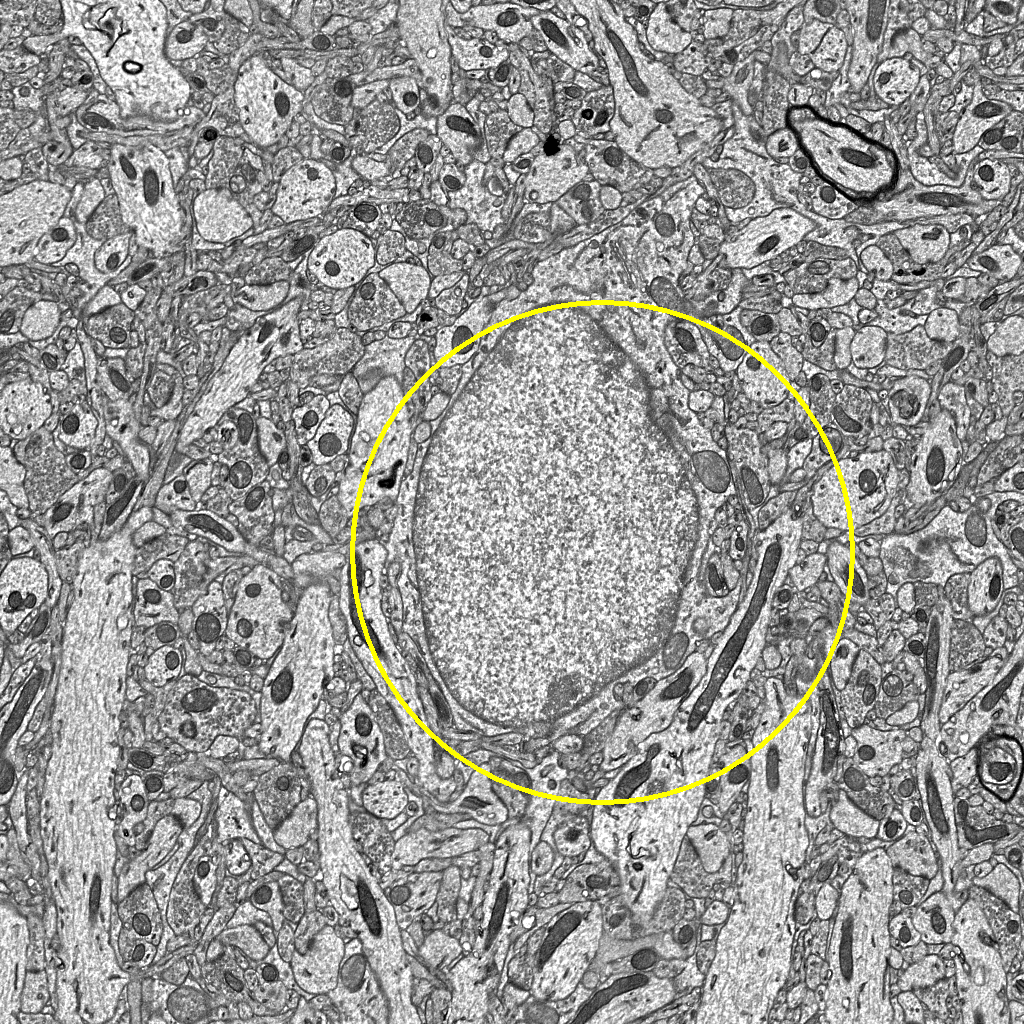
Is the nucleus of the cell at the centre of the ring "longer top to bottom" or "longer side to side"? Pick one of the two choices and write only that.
Longer top to bottom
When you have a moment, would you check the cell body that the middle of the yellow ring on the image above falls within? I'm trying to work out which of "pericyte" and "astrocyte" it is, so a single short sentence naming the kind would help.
This cell body belongs to an astrocyte.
